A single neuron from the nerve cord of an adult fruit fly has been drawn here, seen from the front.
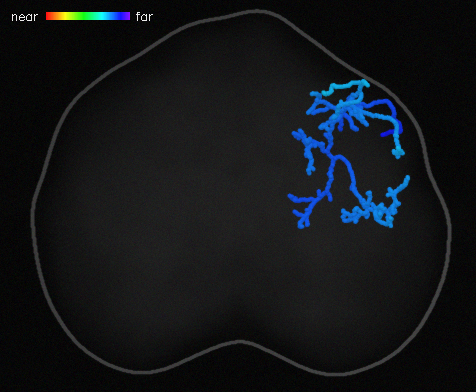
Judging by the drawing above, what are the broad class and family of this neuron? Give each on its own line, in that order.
nerve-cord intrinsic neuron
hemilineage 19A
